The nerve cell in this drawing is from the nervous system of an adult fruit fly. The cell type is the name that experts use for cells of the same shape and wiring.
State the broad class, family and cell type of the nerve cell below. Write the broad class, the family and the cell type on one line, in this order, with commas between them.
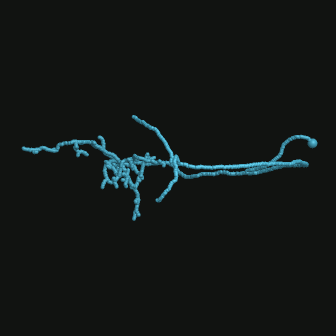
central-brain intrinsic neuron, hemilineage SLPa&l1_lateral, WED038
